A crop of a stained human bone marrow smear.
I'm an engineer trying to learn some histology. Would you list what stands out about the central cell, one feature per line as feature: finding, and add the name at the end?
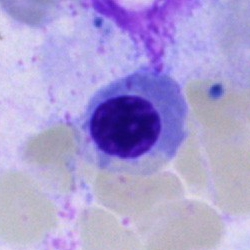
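Outline: roughly round, slightly uneven edge on right
Chromatin: dense, dark purple
Nucleoli: none clearly visible
Cytoplasm: no granules
Cell: erythroblast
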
